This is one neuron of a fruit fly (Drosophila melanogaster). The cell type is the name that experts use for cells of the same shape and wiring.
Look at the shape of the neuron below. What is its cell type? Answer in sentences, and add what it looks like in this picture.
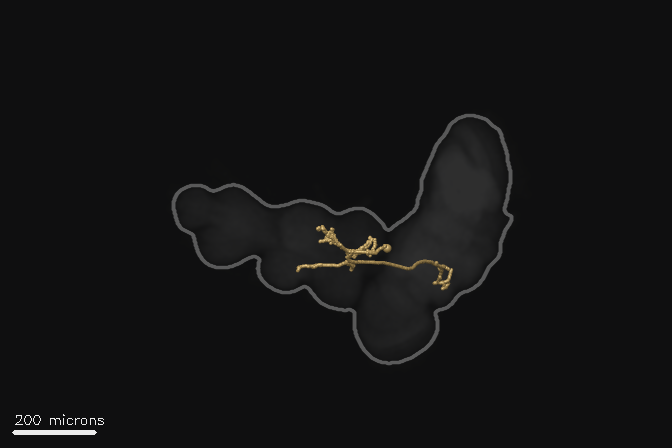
It is of cell type AN08B096. It is an ascending neuron. The cell body is in the middle of the picture. By the scale bar it is about 400 microns wide in this view.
